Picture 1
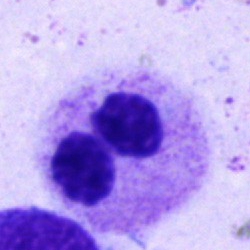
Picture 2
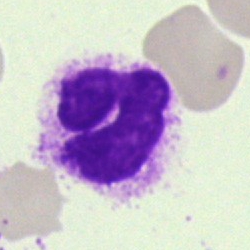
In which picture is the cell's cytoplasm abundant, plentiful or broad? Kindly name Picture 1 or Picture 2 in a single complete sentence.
Plentiful cytoplasm is found in the cell of picture 1.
